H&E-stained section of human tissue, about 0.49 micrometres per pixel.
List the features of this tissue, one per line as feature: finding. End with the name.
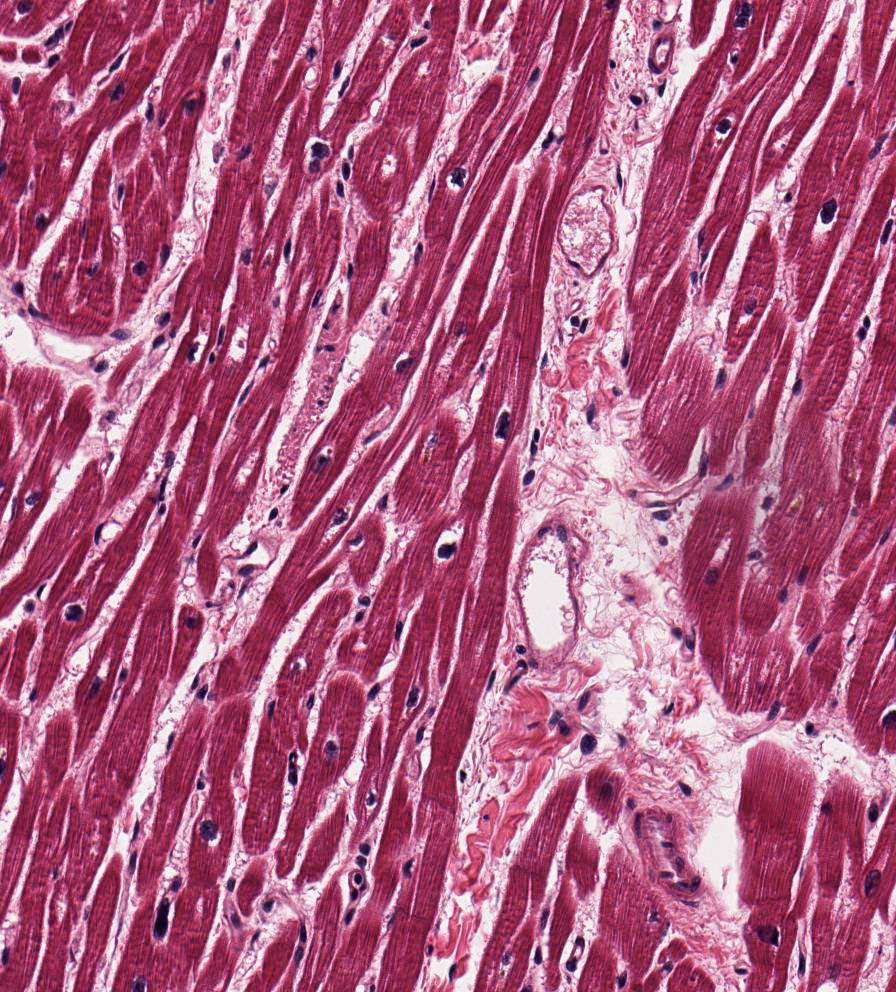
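Branching: fibres branch and join their neighbours
Nuclei: single, central within the fibres
Striations: fine cross-striations along the deep pink fibres
Vessels: small, thin-walled, within the central connective tissue band
Name: left ventricle of the heart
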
